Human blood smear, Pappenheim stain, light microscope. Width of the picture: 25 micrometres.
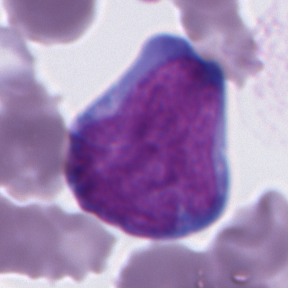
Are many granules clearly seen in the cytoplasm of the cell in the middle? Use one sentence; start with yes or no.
No, its cytoplasm is free of any visible granules.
